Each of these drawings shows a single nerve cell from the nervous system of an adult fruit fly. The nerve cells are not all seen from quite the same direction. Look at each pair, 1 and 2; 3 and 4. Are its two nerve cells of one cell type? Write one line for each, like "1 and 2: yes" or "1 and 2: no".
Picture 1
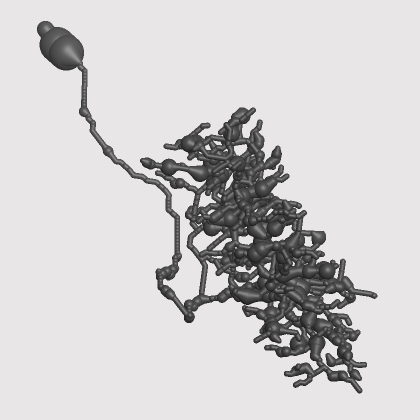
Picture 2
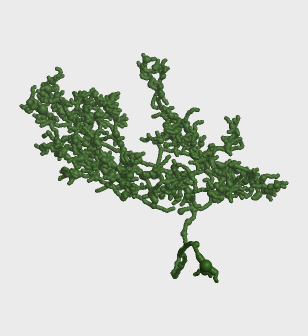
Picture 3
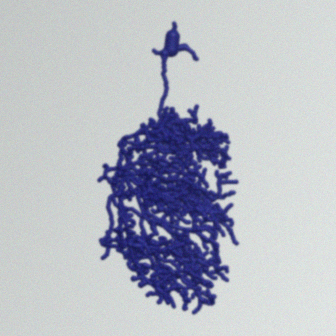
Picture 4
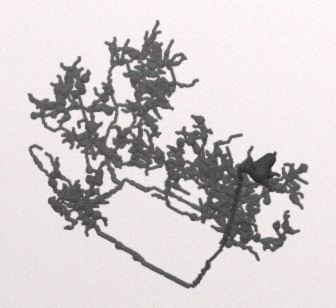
1 and 2: no
3 and 4: yes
